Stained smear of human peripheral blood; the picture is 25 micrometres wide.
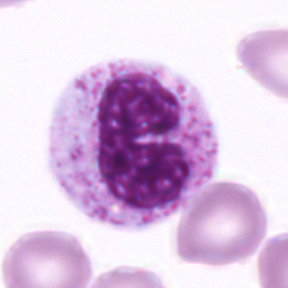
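Band neutrophil, the nucleated cell at the centre of this stained smear of human peripheral blood. Its outline is round and smooth, and it measures about 15 micrometres across. A deep notch between the two lobes of the nucleus opens toward the right side of the cell. The chromatin is dark purple and coarsely clumped, and reddish-pink granules lie scattered throughout the cytoplasm.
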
